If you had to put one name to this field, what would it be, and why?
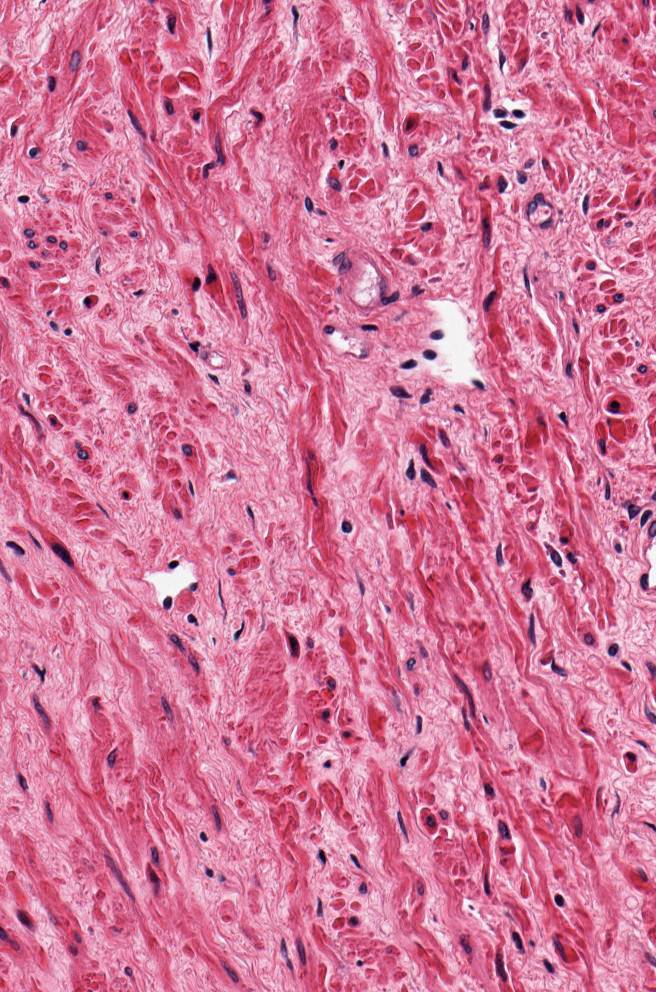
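I'd call this fibromuscular stroma. Elongated cells and bundles mostly run obliquely, roughly one way; many bundles, cut across, show clustered rounded deep pink profiles, some with a central nucleus.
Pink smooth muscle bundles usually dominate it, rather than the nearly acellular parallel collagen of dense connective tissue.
No epithelium, glands or fat cells appear.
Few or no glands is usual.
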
